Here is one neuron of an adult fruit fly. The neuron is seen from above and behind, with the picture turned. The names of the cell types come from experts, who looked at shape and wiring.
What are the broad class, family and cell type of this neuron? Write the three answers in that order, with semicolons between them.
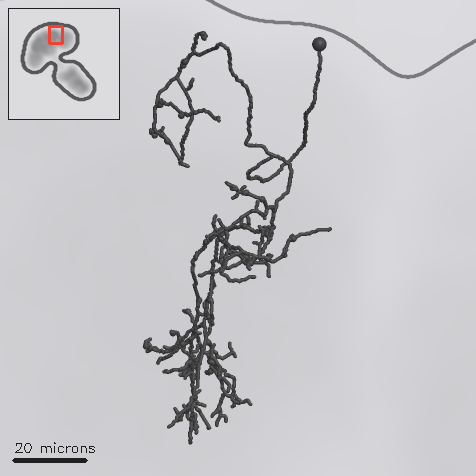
central-brain intrinsic neuron; hemilineage LHl1; AVLP003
